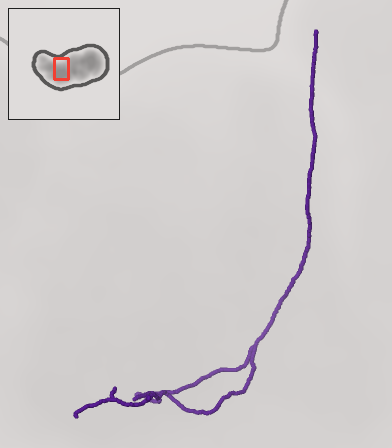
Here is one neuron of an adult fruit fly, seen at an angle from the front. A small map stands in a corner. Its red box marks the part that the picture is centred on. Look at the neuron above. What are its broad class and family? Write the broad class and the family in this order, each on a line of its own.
sensory neuron entering the nerve cord
class mechanosensory tactile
